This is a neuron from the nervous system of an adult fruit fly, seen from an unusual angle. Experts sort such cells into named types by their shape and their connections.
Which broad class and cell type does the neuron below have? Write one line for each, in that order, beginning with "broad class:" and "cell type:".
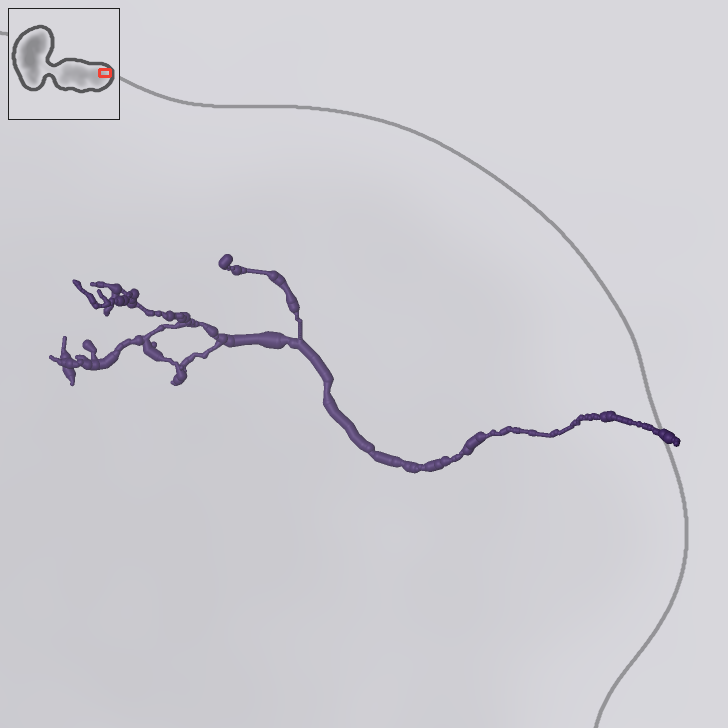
broad class: sensory neuron entering the nerve cord
cell type: SNxx02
